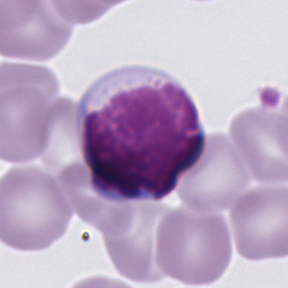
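Large granular lymphocyte, the central cell in a stained smear of human peripheral blood. Its outline is round and smooth. A roughly round nucleus sits toward the lower part of the cell, and no distinct nucleolus is visible in it. The cytoplasm is very pale, a nearly colourless greyish blue.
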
